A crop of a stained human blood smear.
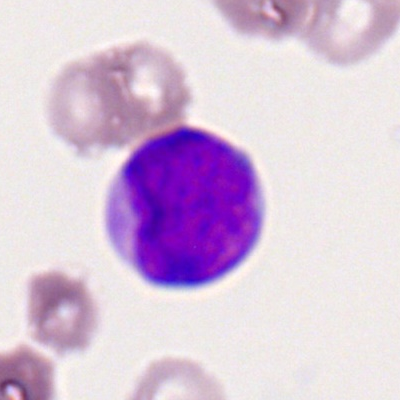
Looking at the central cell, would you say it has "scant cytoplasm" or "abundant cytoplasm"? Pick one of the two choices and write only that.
Scant cytoplasm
